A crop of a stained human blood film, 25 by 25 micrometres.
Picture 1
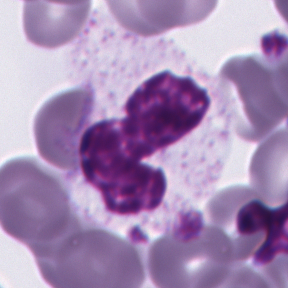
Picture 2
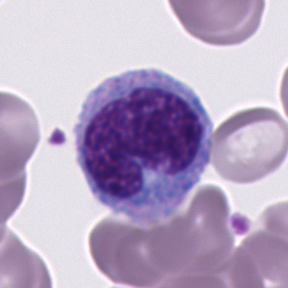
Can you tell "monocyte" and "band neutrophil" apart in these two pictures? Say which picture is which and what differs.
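The band neutrophil is in picture 1, the monocyte in picture 2.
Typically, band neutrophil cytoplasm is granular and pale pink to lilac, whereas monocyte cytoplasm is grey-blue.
Picture 1 fits this: abundant, very pale cytoplasm holding fine, scattered pinkish-violet granules. Picture 2 has greyish-blue cytoplasm, with fine, dust-like pinkish-purple granules.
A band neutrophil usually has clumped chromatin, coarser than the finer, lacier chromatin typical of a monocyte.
Picture 1 chromatin: dark purple and coarsely clumped, with no nucleoli visible. Picture 2 otherwise: kidney-shaped nucleus, notched on its lower side, about 11 by 9 micrometres and filling about 60% of the cell's area; cell about 13 micrometres across; a pale clear area in the cytoplasm within the notch.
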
